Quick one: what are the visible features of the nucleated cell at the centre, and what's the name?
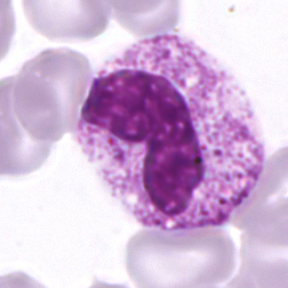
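Roughly round in outline, the cell has its nucleus towards the left side. The cytoplasm is abundant and pale pinkish-lilac. Fine pink-violet granules fill it. Answer: band neutrophil.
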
